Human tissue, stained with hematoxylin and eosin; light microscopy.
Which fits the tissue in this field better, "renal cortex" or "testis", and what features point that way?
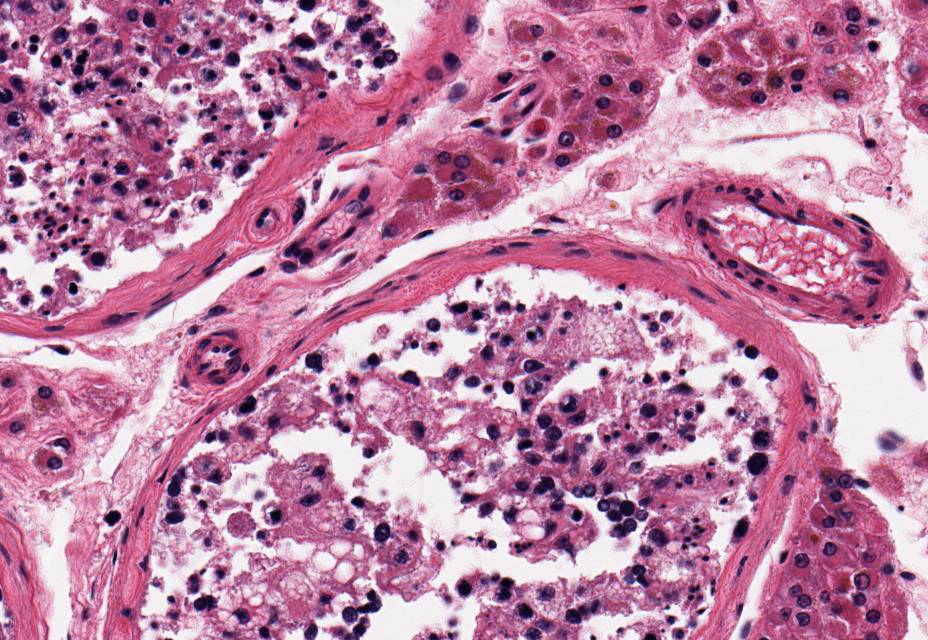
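This is testis. Each tubule has a thick, wavy pink fibrous boundary with flattened, elongated nuclei. Inside, many cells have small, round, densely dark-staining nuclei. Interstitial clusters at the upper right and right edge hold large polygonal cells with abundant pink cytoplasm and round central nuclei.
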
